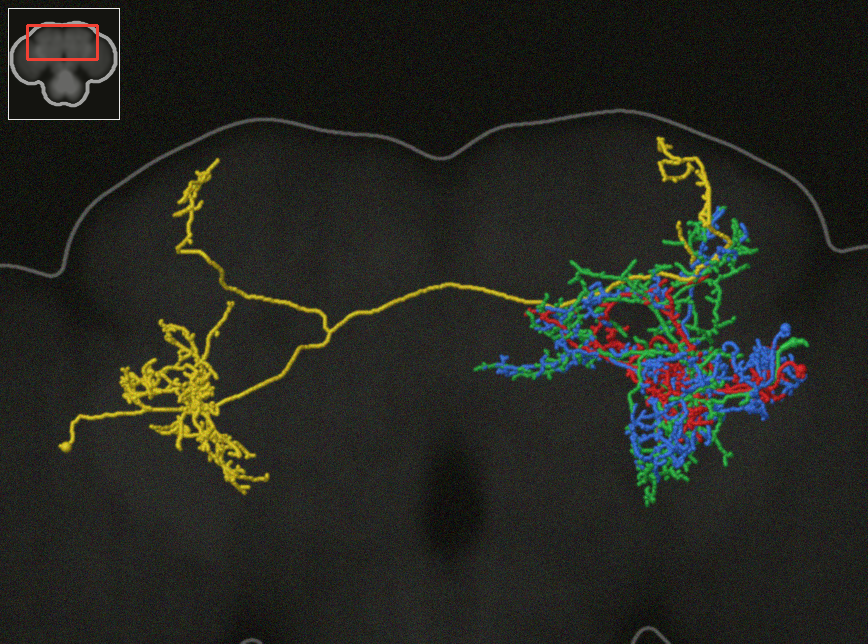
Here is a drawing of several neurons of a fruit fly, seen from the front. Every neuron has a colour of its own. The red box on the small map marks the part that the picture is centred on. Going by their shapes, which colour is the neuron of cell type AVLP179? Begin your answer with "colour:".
colour: red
